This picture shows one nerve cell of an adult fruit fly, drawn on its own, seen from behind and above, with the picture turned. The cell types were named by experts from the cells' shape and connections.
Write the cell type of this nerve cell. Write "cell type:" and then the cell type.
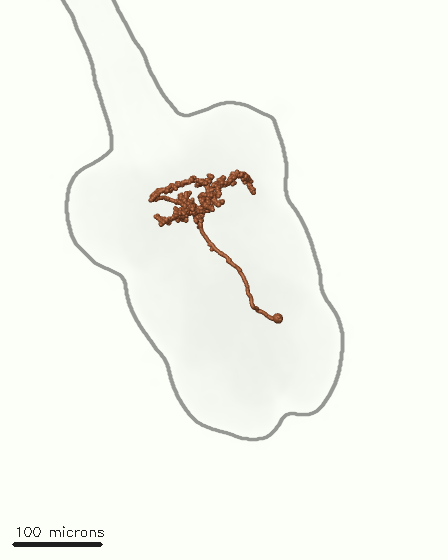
cell type: vMS12_d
